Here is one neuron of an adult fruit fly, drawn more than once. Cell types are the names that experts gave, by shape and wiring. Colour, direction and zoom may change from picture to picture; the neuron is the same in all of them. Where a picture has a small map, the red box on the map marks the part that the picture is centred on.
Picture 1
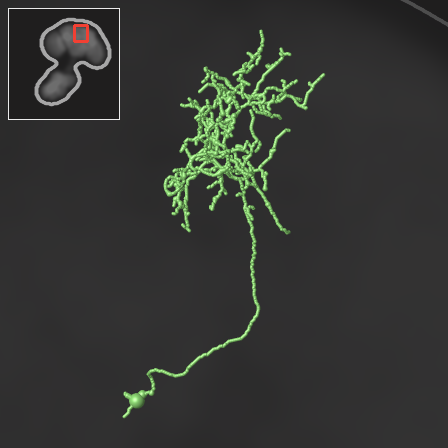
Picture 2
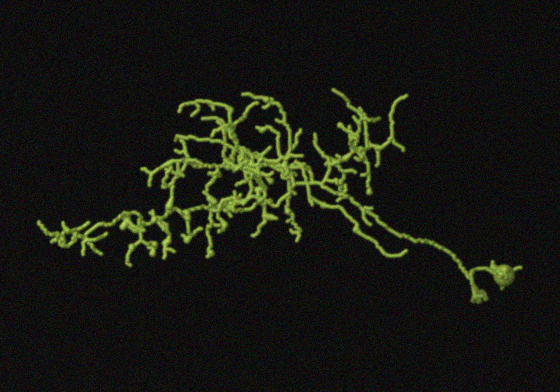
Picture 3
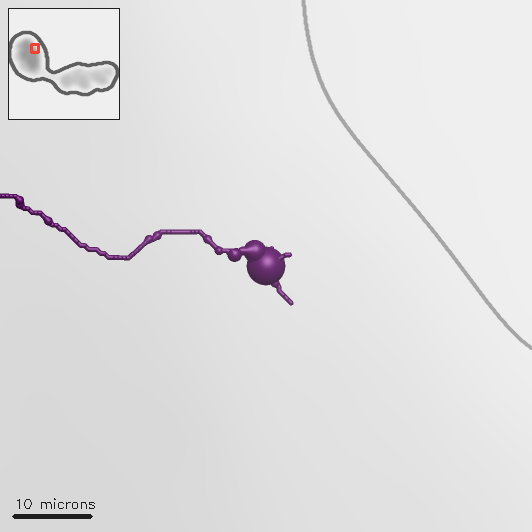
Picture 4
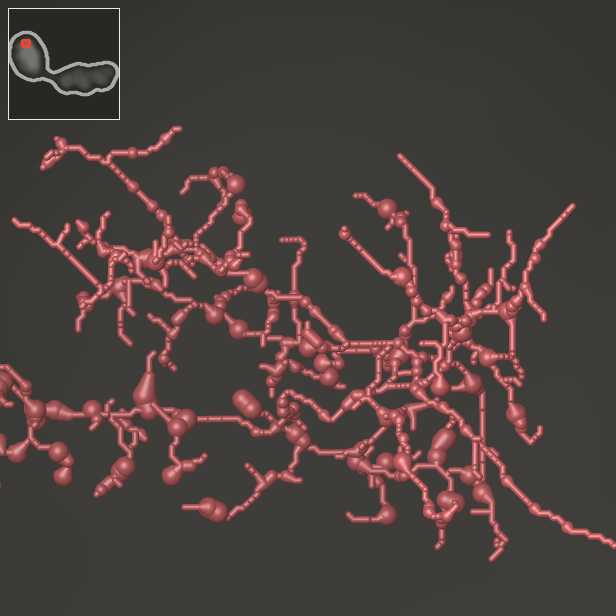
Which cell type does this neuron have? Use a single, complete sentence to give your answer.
The cell type SMP400 includes this neuron.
